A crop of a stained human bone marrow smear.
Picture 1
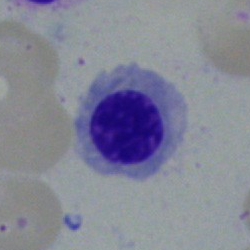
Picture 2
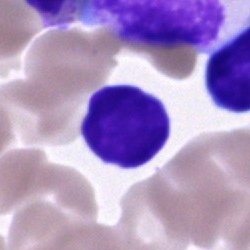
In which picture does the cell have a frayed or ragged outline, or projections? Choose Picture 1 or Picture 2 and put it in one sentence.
The cell shown in Picture 1 is bounded by a rough outline.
